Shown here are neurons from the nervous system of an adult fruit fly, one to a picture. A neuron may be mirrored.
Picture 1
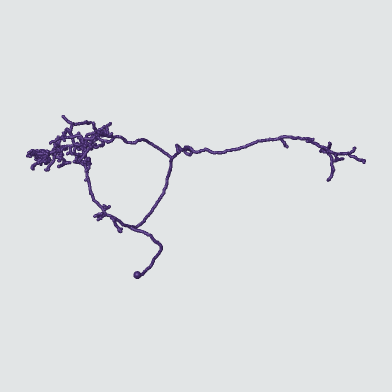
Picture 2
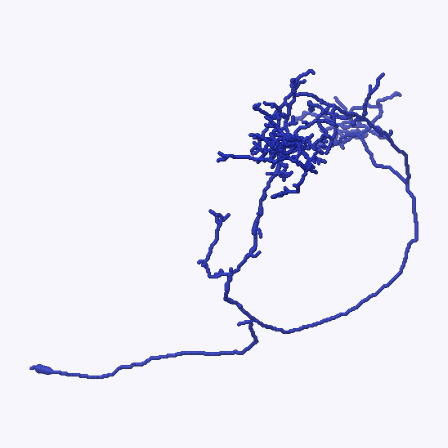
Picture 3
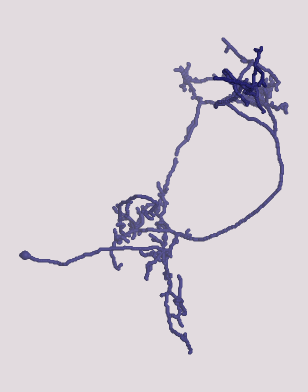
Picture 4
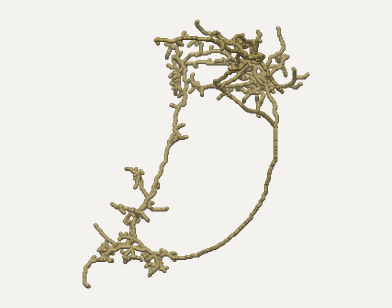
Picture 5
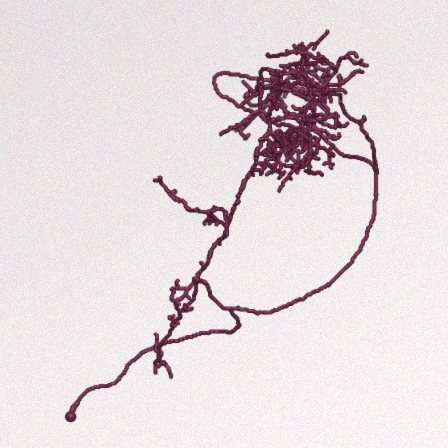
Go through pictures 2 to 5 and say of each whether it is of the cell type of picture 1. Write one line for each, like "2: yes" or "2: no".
2: yes
3: no
4: no
5: yes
